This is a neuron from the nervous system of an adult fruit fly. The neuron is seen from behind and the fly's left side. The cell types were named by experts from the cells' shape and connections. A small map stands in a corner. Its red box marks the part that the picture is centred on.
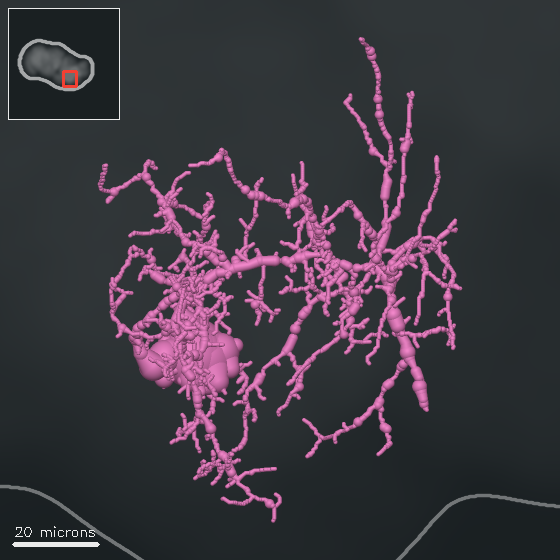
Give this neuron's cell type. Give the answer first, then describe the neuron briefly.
The cell type is Ti flexor MN. It is a motor neuron of the nerve cord. By the scale bar it is about 120 microns tall in this view. The picture shows more than a hundred branch ends.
